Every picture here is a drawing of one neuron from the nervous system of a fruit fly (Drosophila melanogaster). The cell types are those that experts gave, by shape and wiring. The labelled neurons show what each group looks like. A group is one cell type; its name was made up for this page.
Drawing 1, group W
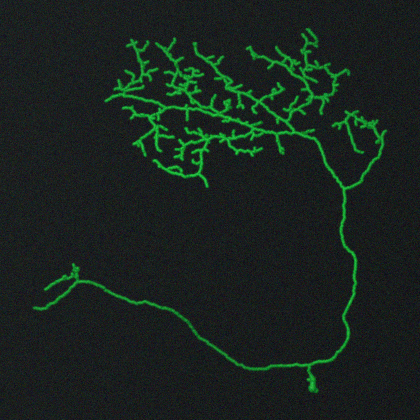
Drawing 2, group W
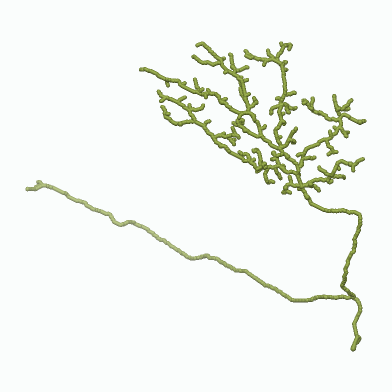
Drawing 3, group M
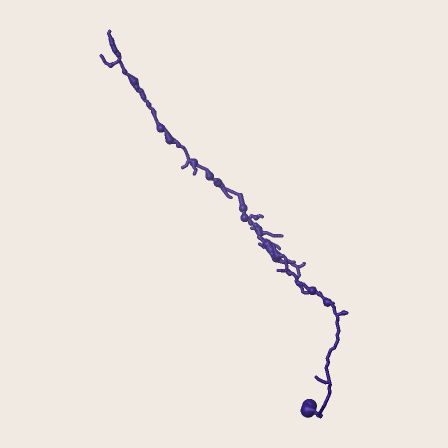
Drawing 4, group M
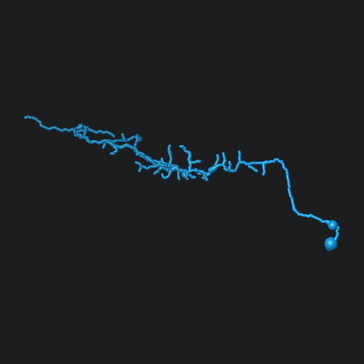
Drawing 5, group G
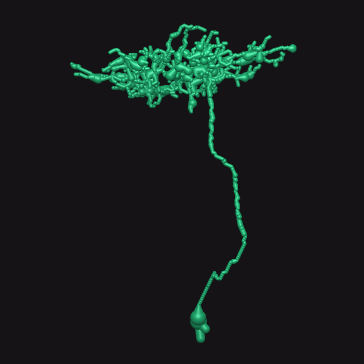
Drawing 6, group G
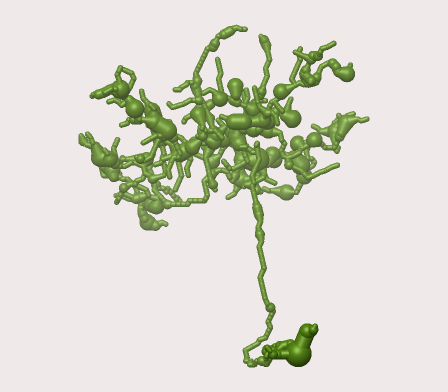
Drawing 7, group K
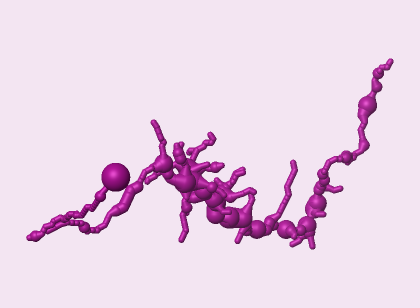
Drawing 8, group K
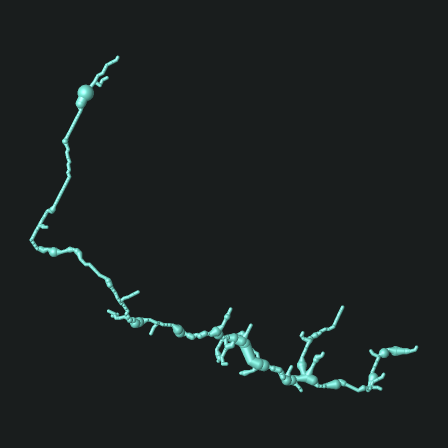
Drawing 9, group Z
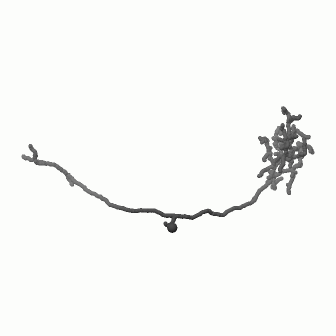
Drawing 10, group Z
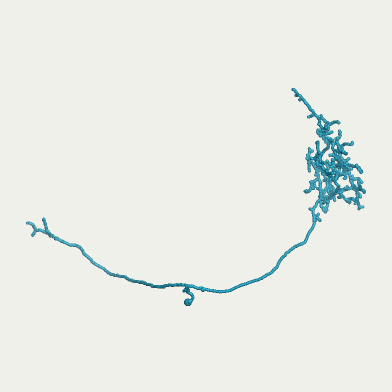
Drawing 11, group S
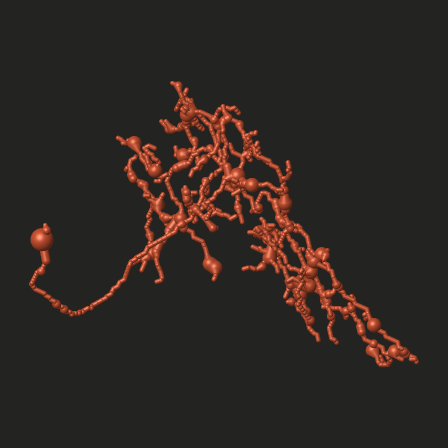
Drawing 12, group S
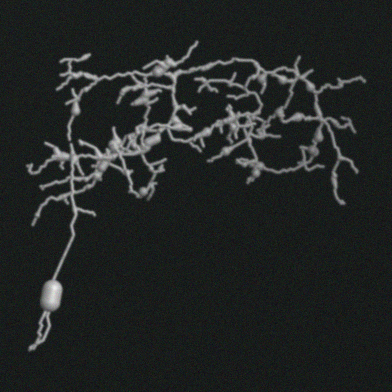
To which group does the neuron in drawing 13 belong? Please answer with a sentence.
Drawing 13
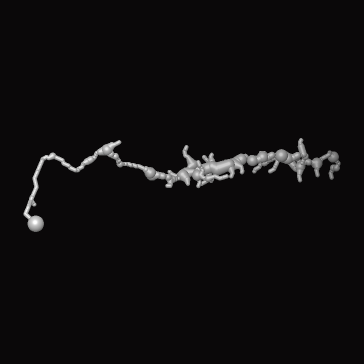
It belongs to group K.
